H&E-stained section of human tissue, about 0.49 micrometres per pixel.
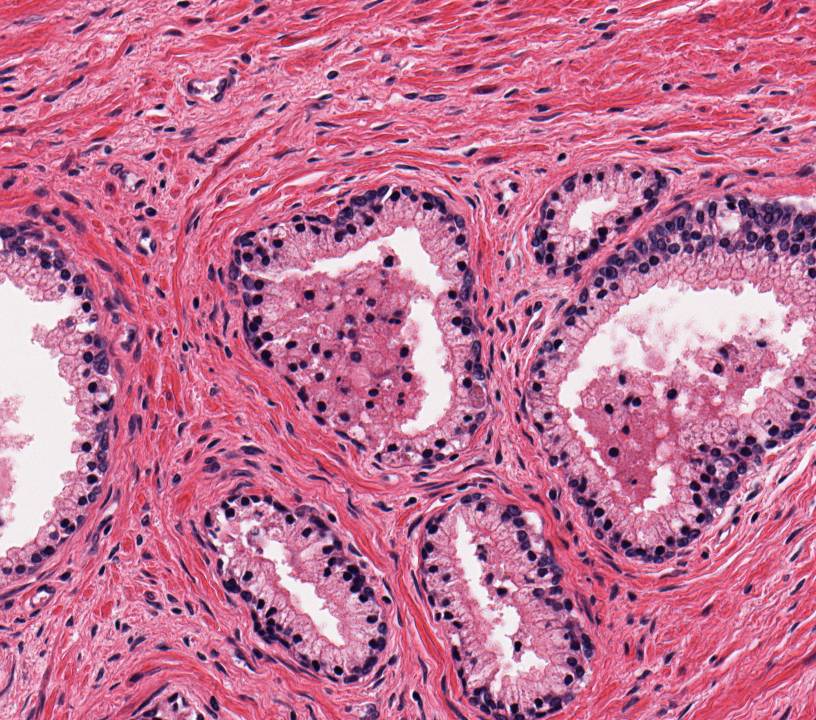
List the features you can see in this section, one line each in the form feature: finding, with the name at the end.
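Layout: stroma without glands at the top, gland profiles filling the middle and lower parts
Lining cells: tall columnar, with pale, finely foamy cytoplasm
Nuclei: small, round and dark, sitting at the base of the cells
Outer row: flattened dark nuclei just beneath the columnar cells at the gland edge
Name: prostate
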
